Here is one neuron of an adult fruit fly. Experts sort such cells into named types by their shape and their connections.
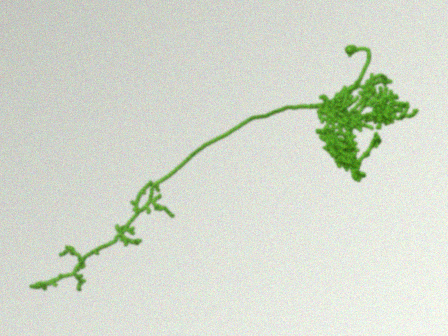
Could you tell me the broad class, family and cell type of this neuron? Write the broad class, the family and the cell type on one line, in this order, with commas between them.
descending neuron, hemilineage MX3, DNg90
